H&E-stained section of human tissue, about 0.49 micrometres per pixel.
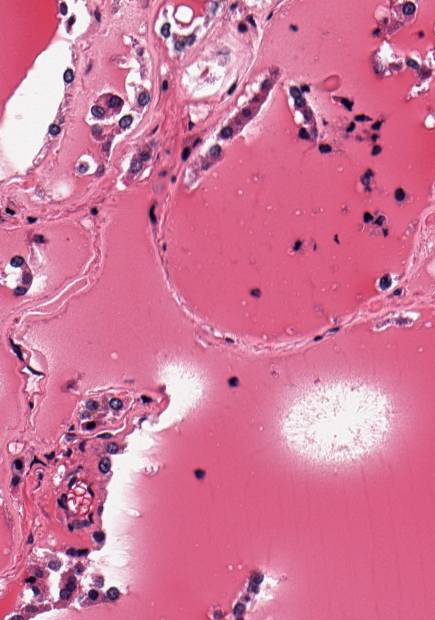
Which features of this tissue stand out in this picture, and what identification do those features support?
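Look at the large rounded spaces bounded by thin septa; they fill most of the field. They hold smooth, homogeneous pink material containing scattered small cells with dark, compact nuclei, most numerous in the upper right space. Along the septa, upper left and lower left, sit clusters of cells with round nuclei. This is thyroid.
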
